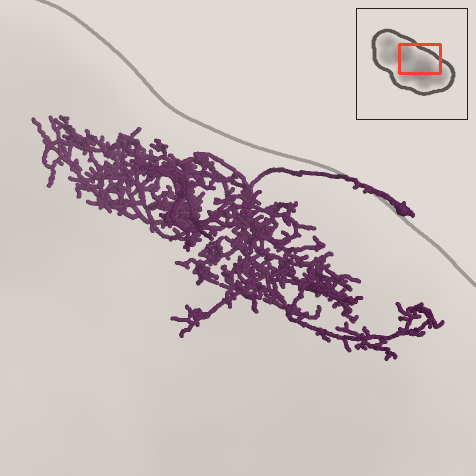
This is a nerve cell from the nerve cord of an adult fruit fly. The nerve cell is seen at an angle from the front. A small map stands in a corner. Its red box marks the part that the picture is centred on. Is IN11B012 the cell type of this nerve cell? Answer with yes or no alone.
yes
